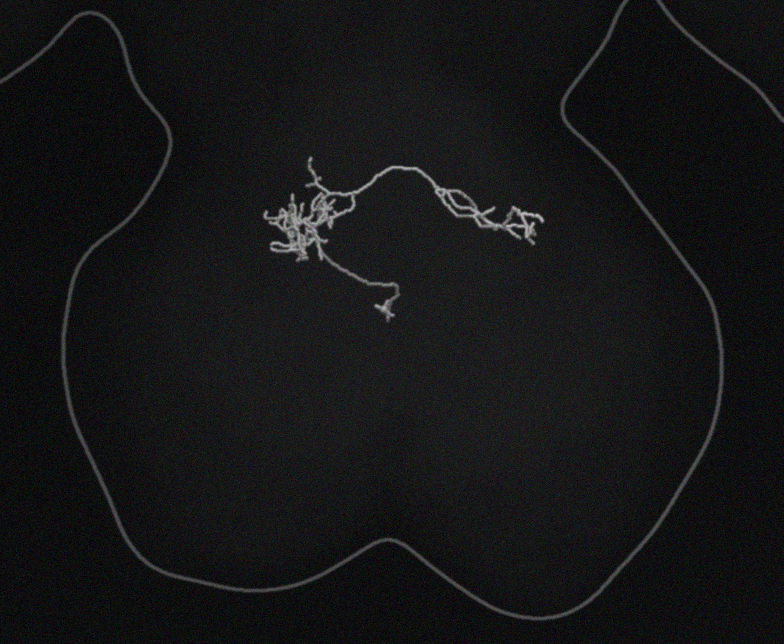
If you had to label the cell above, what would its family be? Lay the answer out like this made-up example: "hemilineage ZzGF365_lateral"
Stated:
"hemilineage 06A"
